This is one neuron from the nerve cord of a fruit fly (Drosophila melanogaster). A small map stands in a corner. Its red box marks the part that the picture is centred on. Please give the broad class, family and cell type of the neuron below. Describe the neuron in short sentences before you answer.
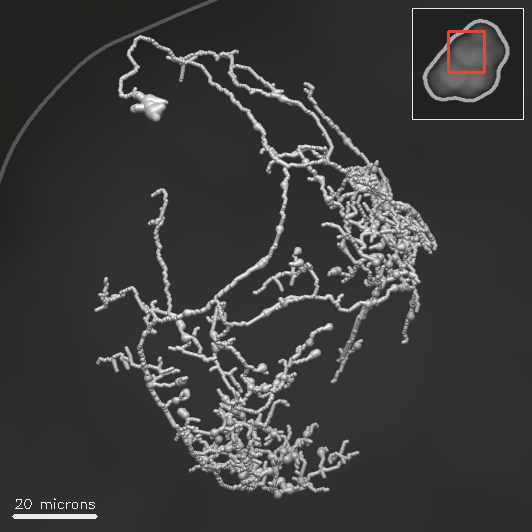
By the scale bar it is about 110 microns tall in this view. As drawn here it is taller than it is wide. It is a nerve-cord intrinsic neuron. The family is hemilineage 19A. It is of cell type IN19A045.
